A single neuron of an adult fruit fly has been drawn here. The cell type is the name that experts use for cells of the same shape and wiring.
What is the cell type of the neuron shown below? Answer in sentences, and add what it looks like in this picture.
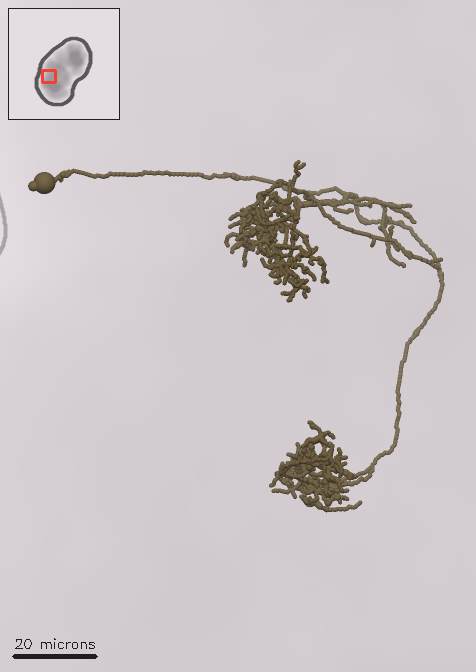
The cell type is hDeltaL. This is a central-brain intrinsic neuron. Its cell body lies at the upper left of the picture. By the scale bar it is about 100 microns wide in this view. The picture shows dozens of branch ends.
